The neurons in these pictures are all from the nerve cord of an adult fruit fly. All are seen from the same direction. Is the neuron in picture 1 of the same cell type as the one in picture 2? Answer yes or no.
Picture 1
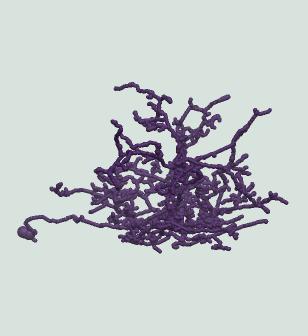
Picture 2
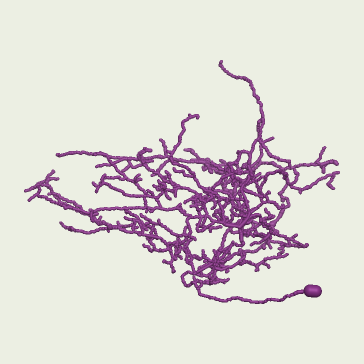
yes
